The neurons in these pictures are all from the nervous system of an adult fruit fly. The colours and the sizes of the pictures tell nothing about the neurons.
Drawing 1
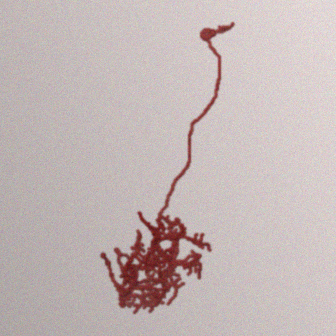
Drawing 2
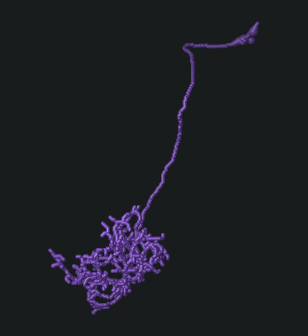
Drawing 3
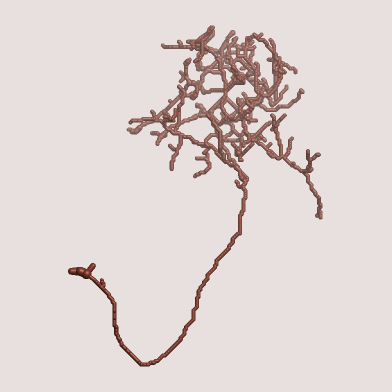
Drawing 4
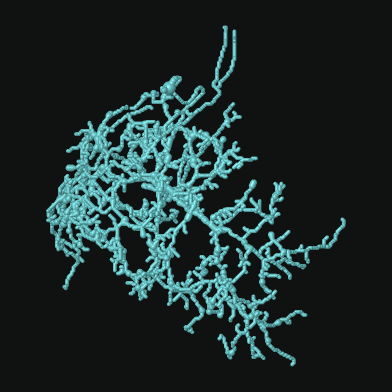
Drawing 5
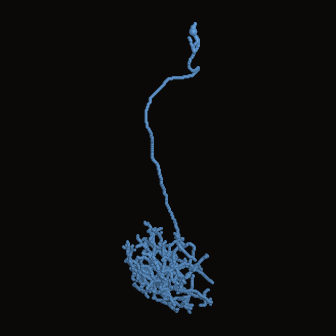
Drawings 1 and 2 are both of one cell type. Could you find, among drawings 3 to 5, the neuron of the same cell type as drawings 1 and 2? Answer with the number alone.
5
